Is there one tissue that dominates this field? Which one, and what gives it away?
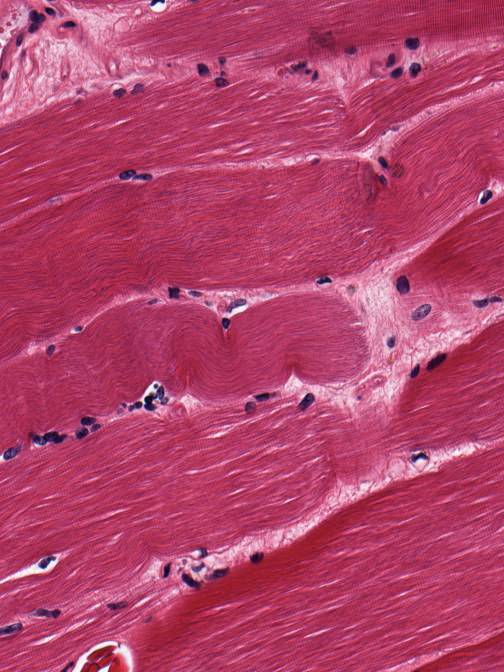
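The tissue is skeletal muscle. Its long, broad fibres lie roughly parallel and run obliquely, with small dark nuclei at the fibre edges and between fibres, not in their centres.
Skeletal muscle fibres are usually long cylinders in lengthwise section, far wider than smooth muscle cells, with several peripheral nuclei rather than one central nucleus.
Fine lines run lengthwise within each fibre.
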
